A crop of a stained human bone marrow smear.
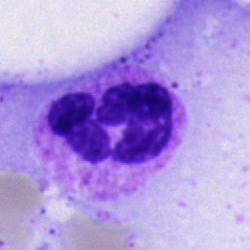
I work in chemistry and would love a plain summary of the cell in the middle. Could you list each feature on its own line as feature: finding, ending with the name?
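Chromatin: dense, dark purple, clumped throughout the lobes
Nucleoli: none visible
Cytoplasmic granules: many, fine, pinkish-violet, evenly spread
Vacuoles: none seen
Name: segmented neutrophil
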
